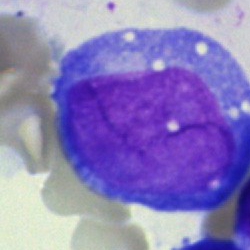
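Blast, here at the centre of the bone marrow smear. Its roundish outline, I notice, carries small irregular bumps along the left edge. A thin dark curved fold line runs across the nucleus. The deep blue cytoplasm makes its widest band above the nucleus, and several small round clear vacuoles sit in it, mostly near the upper edge.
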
